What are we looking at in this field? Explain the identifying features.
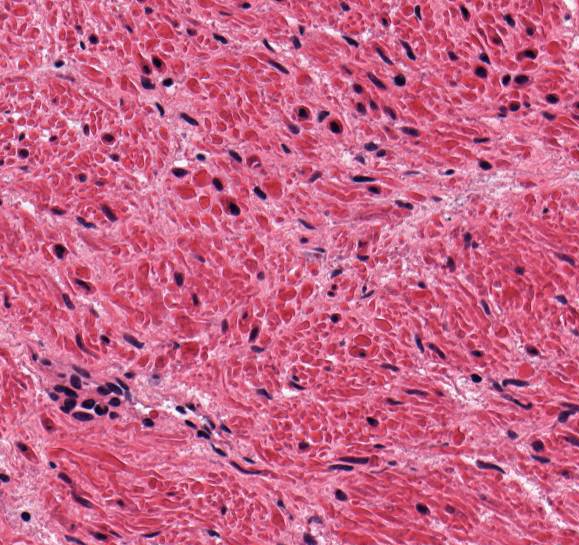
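The answer is fibromuscular stroma, filling the whole field as interlacing bundles of smooth muscle cut in different planes.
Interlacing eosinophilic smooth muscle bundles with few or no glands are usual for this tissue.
Where fibres are cut lengthwise, their nuclei are elongated, dark and blunt-ended, in deeply eosinophilic cytoplasm showing no cross-striations.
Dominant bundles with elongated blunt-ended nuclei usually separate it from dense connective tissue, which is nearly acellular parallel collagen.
No epithelium, glands or fat cells appear anywhere.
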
